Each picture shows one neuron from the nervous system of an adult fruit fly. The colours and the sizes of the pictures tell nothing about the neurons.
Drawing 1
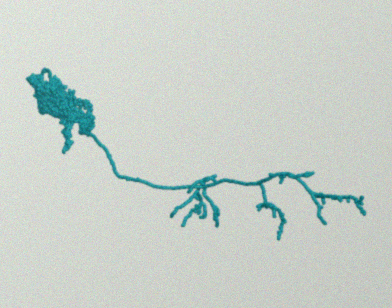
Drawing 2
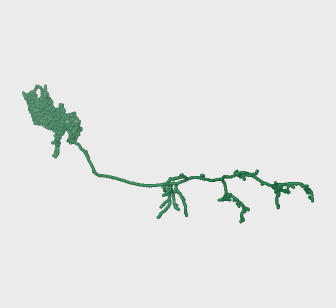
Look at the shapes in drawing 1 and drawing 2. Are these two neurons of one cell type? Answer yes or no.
yes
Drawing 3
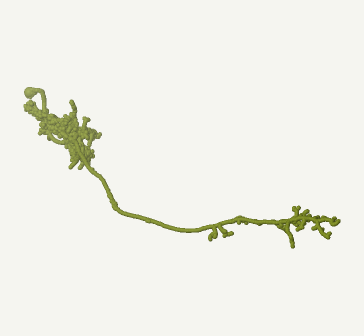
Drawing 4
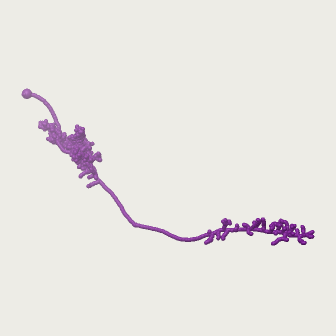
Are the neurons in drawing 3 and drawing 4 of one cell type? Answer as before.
yes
